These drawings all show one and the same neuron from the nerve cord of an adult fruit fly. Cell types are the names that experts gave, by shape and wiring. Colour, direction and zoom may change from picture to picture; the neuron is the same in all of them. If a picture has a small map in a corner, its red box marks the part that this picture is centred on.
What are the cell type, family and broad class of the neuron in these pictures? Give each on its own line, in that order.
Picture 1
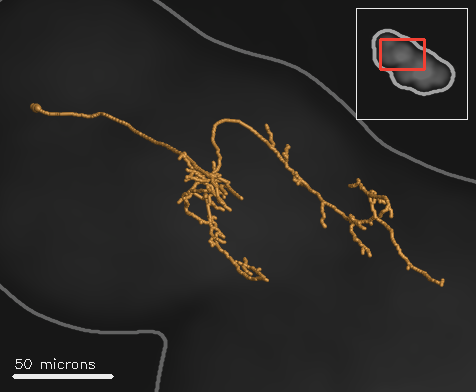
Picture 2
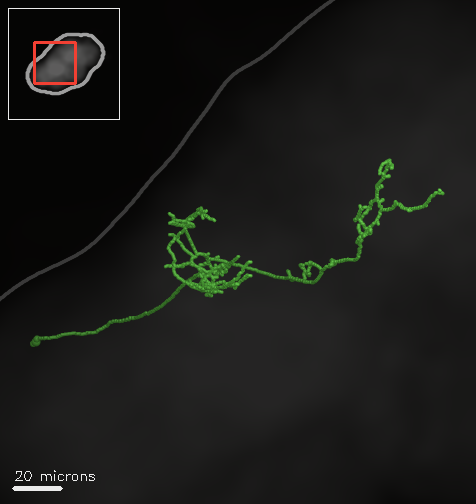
IN06A129
hemilineage 06A
nerve-cord intrinsic neuron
